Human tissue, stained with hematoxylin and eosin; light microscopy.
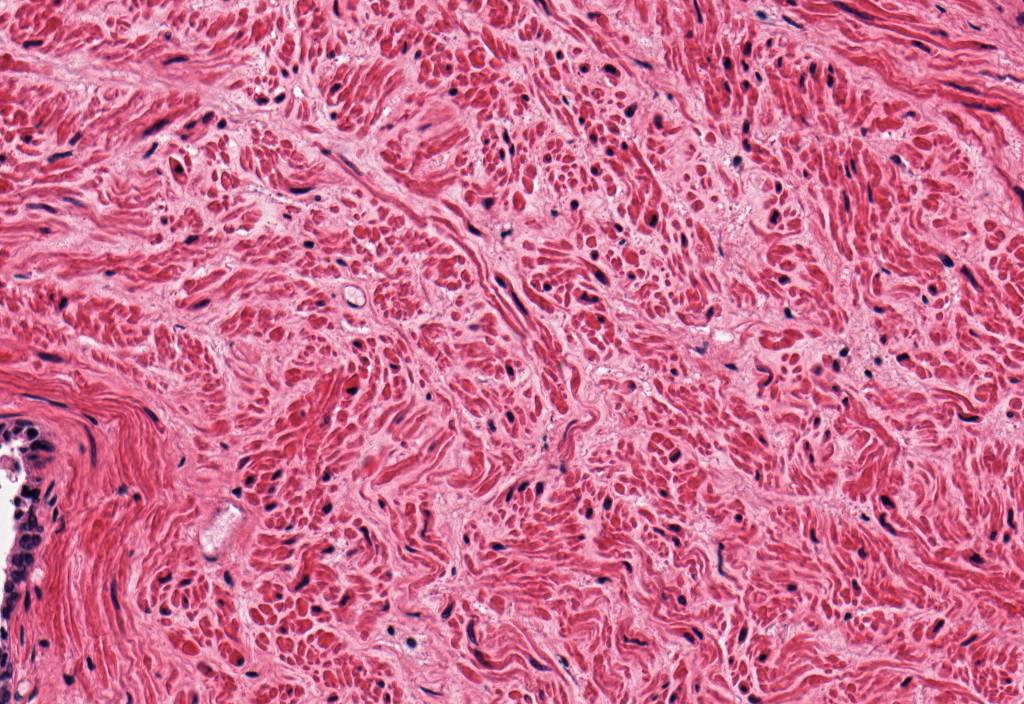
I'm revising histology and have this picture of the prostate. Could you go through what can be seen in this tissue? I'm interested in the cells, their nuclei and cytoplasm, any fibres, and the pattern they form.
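Interlacing bundles of smooth muscle, running in many directions, fill nearly the whole field. Many are cut across, showing clusters of small rounded red profiles, while fibres cut lengthwise have elongated, dark-staining nuclei. Sparse small, thin-walled, empty round spaces are scattered through the muscle; one lies a little left of centre.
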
